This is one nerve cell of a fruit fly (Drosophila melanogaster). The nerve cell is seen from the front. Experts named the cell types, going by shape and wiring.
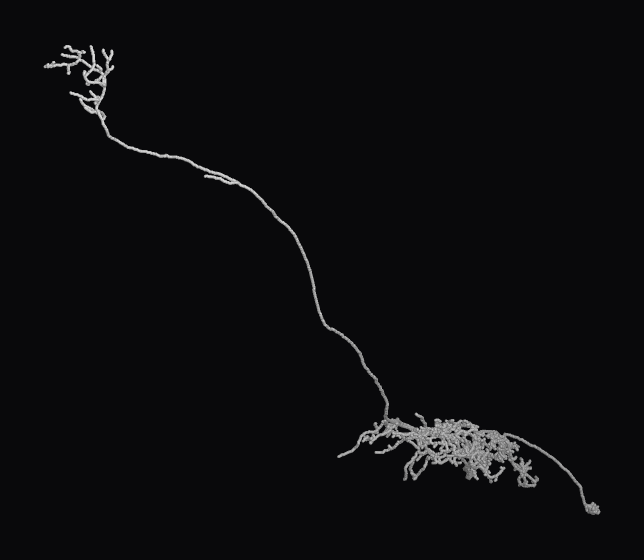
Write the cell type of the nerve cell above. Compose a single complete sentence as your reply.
This nerve cell represents the cell type AN08B028.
